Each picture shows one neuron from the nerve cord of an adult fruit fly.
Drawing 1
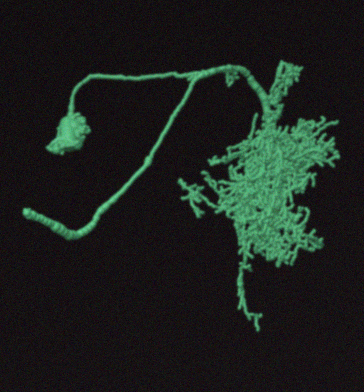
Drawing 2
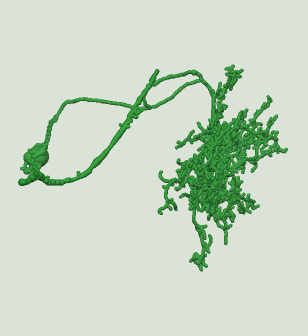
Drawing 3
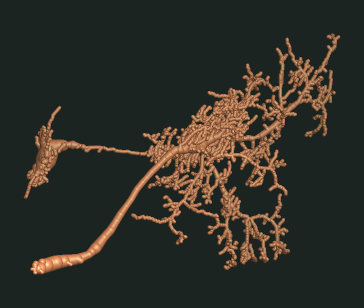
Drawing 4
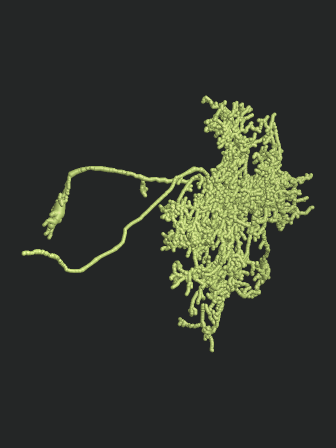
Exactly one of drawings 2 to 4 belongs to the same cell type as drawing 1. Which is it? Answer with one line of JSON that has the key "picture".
{"picture": 2}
